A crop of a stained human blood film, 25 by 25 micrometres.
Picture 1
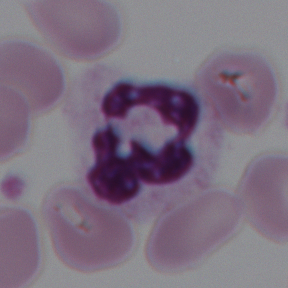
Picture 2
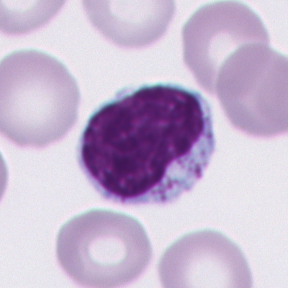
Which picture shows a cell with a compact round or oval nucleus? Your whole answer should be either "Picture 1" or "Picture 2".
Picture 2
